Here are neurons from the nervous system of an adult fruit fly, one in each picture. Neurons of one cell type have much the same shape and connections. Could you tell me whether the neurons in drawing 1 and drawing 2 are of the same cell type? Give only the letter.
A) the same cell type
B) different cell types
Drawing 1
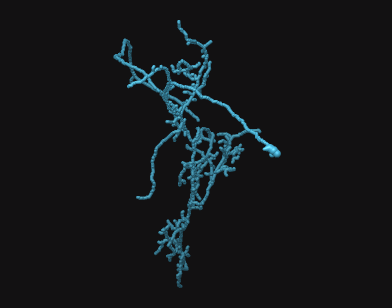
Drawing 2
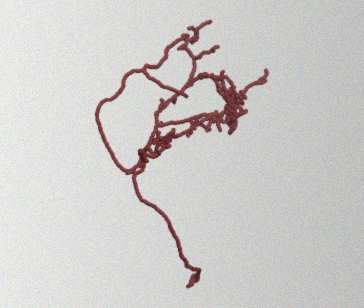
A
